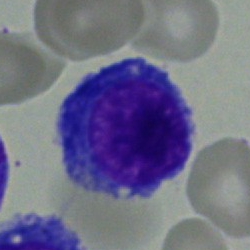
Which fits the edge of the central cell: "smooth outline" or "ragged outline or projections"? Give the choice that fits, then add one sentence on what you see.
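Ragged outline or projections. The cell outline is round with a slightly irregular, frayed edge.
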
